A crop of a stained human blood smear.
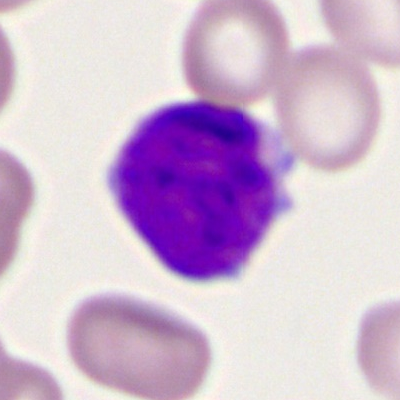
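Myeloblast in the middle of this blood smear. Nearly the whole cell is filled by its nucleus, whose chromatin is deep purple with coarse darker clumps. What little cytoplasm I can see is a pale blue-lilac rim, lying mainly at the right edge. Along that right margin there are a few small ragged projections.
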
